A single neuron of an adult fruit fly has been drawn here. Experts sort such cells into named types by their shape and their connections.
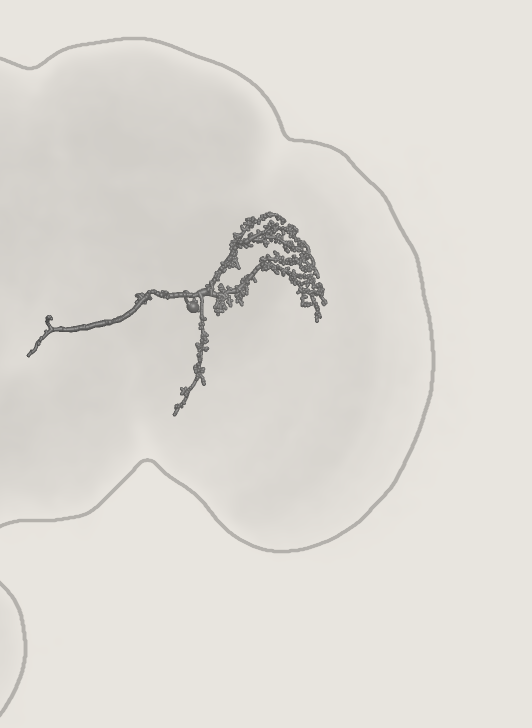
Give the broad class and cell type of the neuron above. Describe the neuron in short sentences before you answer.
In this view it is wider than it is tall. It is a visual projection neuron. Its cell type is VS.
